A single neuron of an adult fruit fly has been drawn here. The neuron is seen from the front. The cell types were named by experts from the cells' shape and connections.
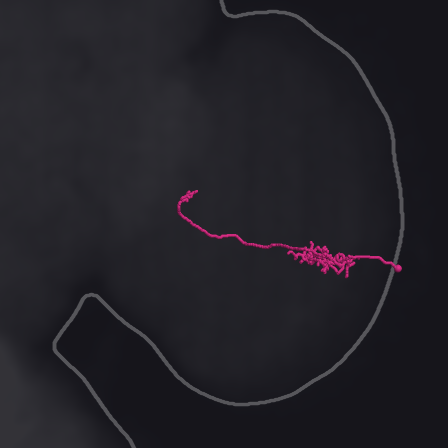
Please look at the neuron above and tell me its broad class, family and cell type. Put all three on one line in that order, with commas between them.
optic-lobe intrinsic neuron, Tm, Tm5c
